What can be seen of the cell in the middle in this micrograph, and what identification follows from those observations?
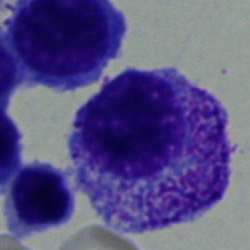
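Start with the outline, which is roughly round with a slightly irregular edge. Now find the nucleus: it lies off-centre, toward the upper left. Below it and to its right, the cytoplasm is abundant and forms a wide zone, and you can see it is filled with many purple granules. What you are looking at is a myelocyte.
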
